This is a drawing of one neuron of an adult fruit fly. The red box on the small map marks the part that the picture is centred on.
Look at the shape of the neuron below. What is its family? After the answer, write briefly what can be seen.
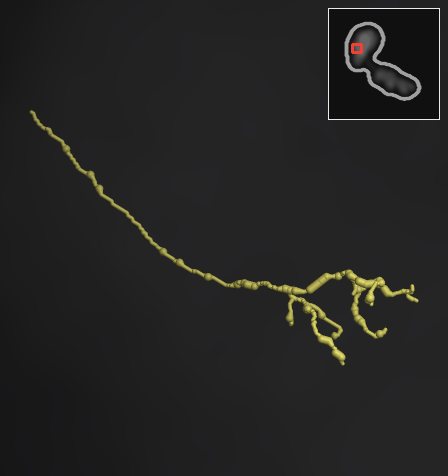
Its family is called class mechanosensory. Its broad class is sensory neuron entering the brain. No cell body is drawn. There are a dozen or fewer branch ends.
